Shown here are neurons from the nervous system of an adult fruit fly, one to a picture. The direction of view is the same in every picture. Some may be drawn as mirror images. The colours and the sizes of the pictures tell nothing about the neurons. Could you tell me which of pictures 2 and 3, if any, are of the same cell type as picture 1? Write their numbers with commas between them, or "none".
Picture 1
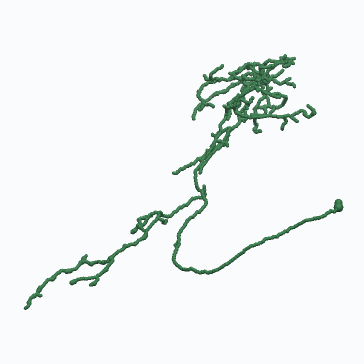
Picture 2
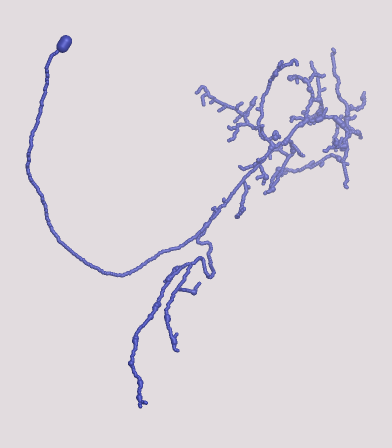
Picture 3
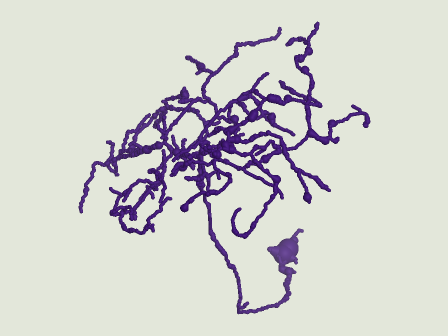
2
